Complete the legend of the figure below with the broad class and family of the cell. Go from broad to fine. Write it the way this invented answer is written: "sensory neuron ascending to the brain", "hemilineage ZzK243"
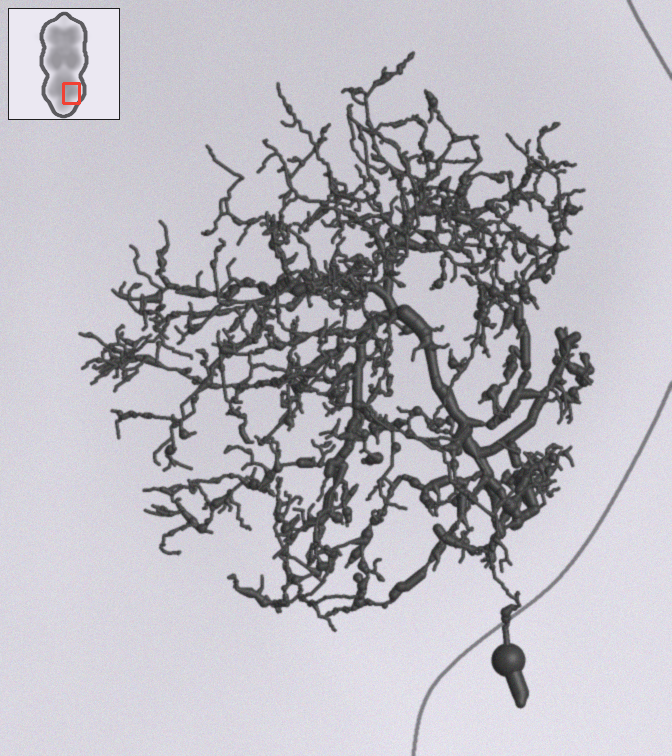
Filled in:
"nerve-cord intrinsic neuron", "hemilineage 19A"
